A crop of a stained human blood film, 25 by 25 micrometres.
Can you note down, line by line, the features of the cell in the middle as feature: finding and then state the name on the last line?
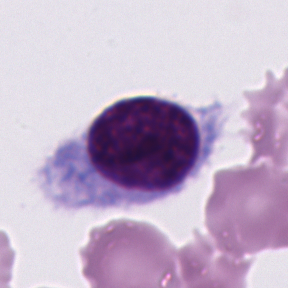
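Nuclear shape: a smooth oval, as far as I can see with no indentation or lobes.
Nuclear size: about 10 by 8 micrometres.
Chromatin: dark purple and dense, mottled and clumped.
Cytoplasm colour: pale blue.
Cytoplasm spread: mostly on the left of the nucleus, reaching toward the lower left.
Cell: hairy cell.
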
